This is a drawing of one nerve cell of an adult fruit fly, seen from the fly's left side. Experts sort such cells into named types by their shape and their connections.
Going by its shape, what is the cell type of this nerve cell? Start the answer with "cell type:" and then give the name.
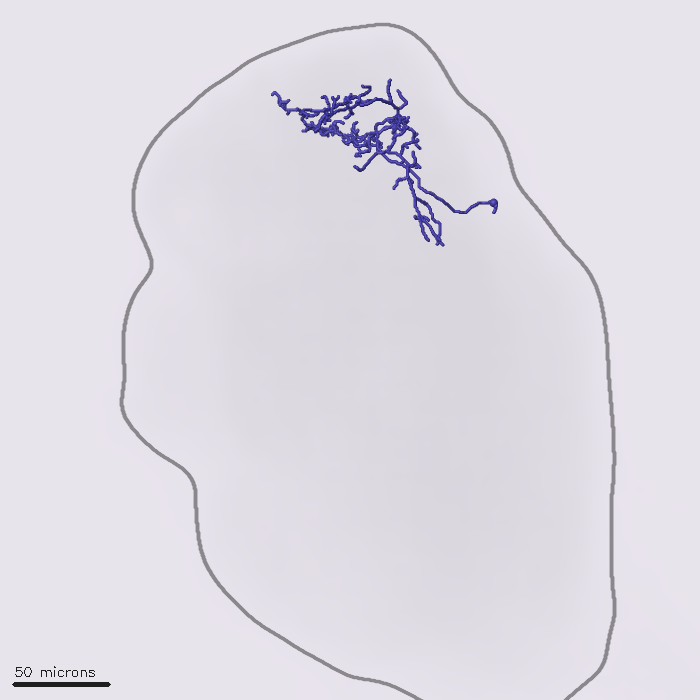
cell type: SMP410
